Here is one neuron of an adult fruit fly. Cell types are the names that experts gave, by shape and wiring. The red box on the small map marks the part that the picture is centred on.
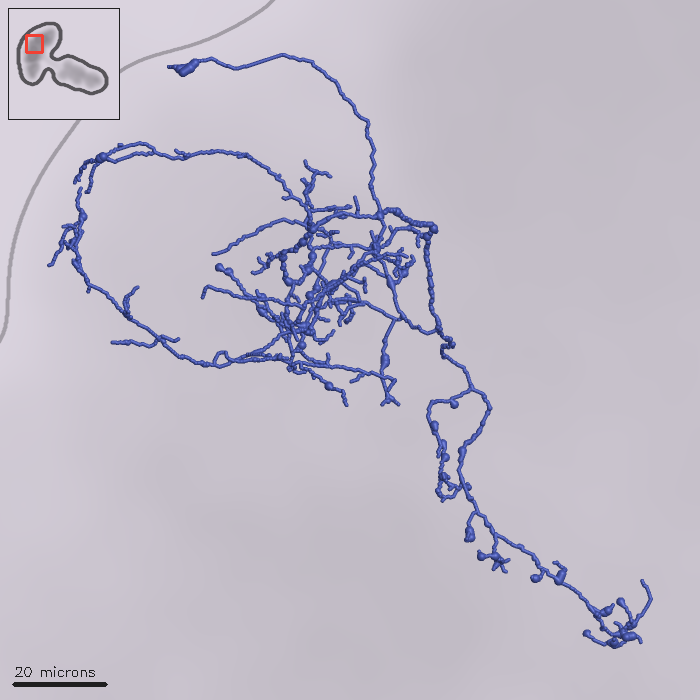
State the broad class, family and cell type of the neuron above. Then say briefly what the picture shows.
This is a central-brain intrinsic neuron. Its family is hemilineage CREa2_ventral. The cell type is CRE015. It is in the brain and does not reach the nerve cord. By the scale bar it is about 130 microns wide in this view. Dozens of branch ends can be seen.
